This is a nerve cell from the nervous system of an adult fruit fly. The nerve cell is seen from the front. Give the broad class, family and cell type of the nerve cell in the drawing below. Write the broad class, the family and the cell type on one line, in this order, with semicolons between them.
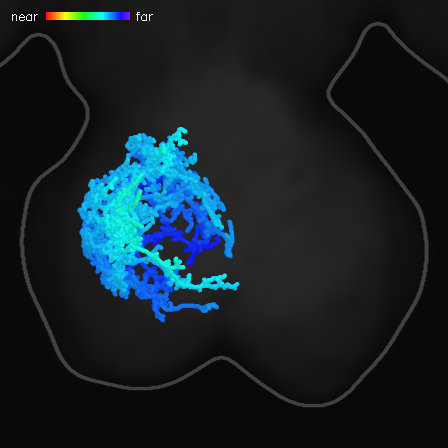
nerve-cord intrinsic neuron; hemilineage 21A; IN21A004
